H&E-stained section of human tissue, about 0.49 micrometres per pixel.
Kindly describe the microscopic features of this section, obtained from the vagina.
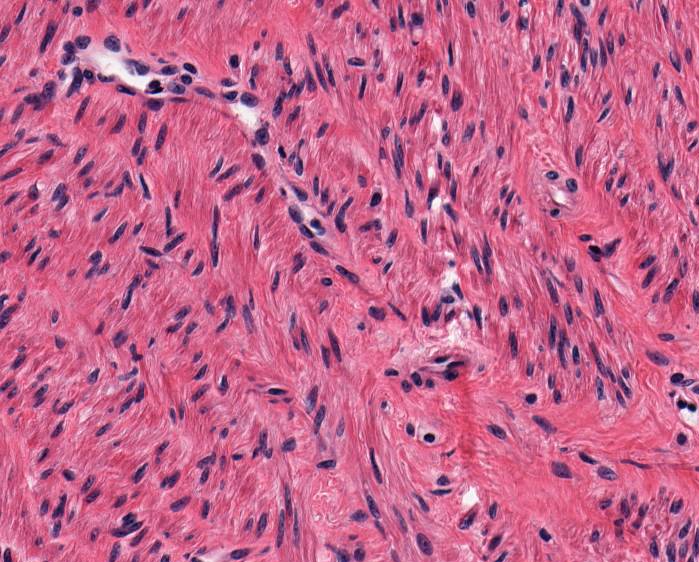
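Spindle cells occupy the entire field, arranged in bundles that run in different directions and cross one another. Most nuclei are elongated and cigar-shaped, with blunt ends and dark, evenly stained chromatin. Cytoplasm is plentiful, pink and finely fibrillar, and borders between neighbouring cells are indistinct. In the upper left, a small thin-walled vessel with a narrow slit-like lumen runs diagonally.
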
